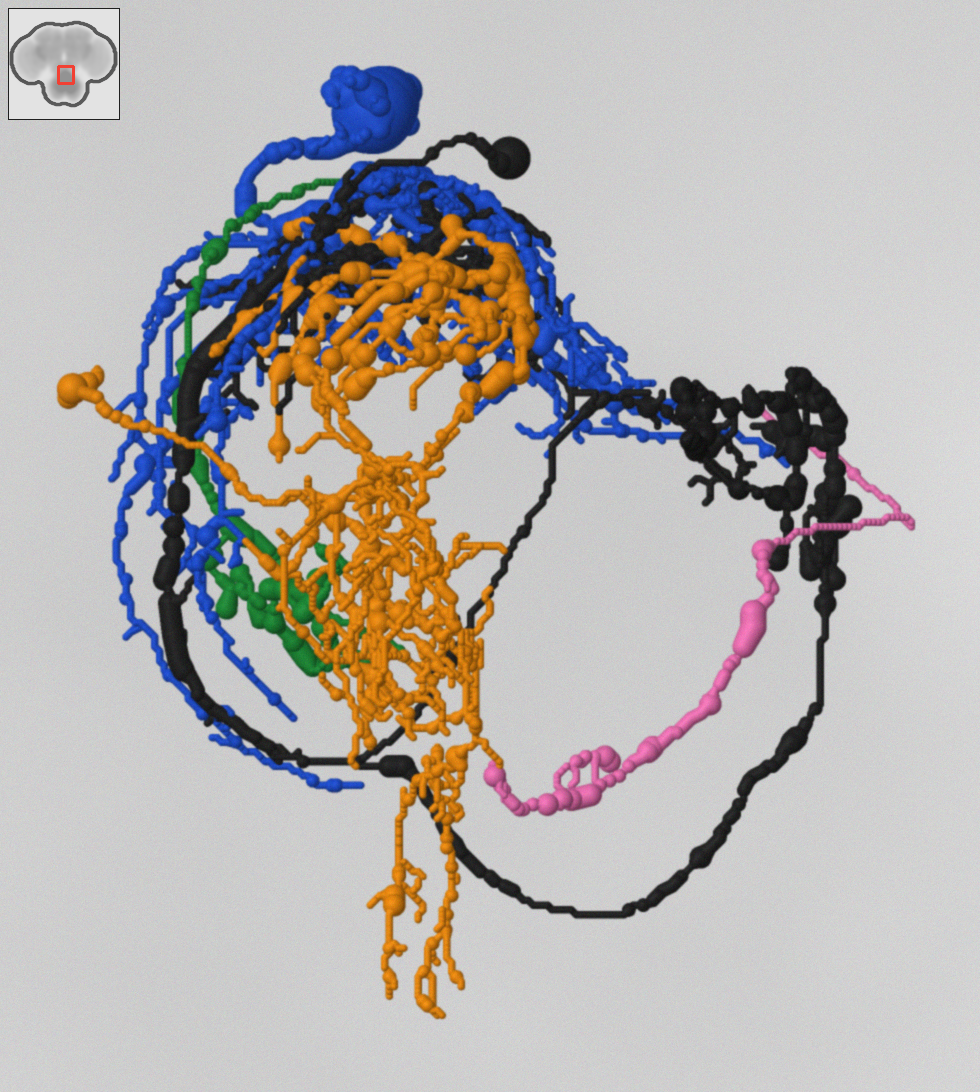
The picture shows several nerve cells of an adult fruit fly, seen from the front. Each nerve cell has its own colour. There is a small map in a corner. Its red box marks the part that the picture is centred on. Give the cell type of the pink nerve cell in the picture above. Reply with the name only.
SNxx06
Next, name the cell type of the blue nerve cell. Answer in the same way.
MNad11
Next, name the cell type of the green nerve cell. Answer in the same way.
SNxx03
